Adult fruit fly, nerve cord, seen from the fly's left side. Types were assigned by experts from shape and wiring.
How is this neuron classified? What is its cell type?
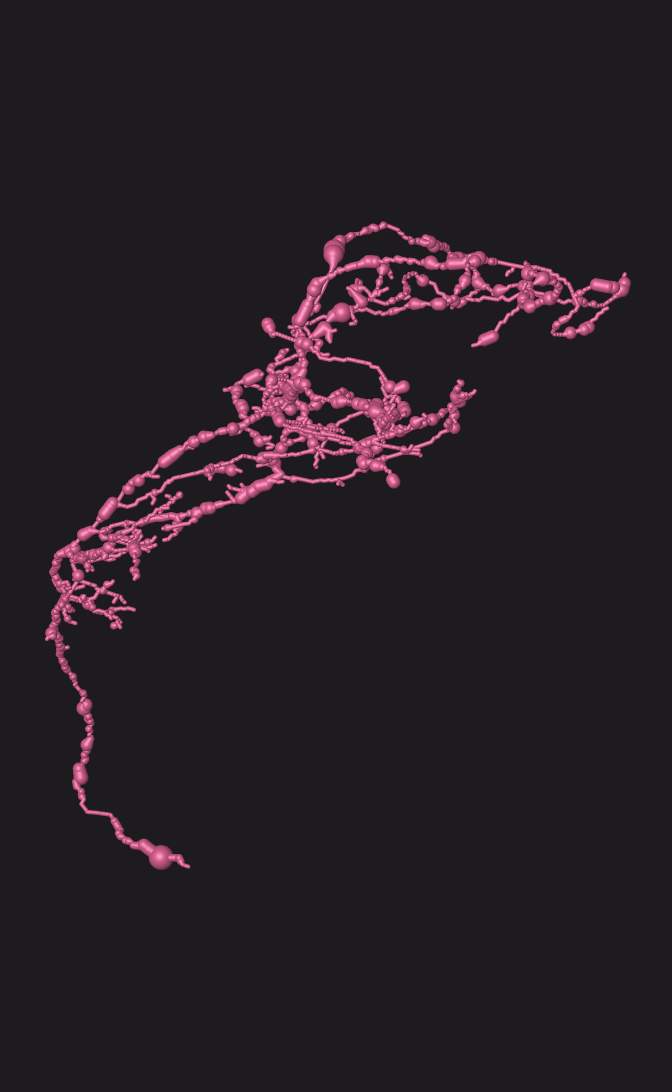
IN12A042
